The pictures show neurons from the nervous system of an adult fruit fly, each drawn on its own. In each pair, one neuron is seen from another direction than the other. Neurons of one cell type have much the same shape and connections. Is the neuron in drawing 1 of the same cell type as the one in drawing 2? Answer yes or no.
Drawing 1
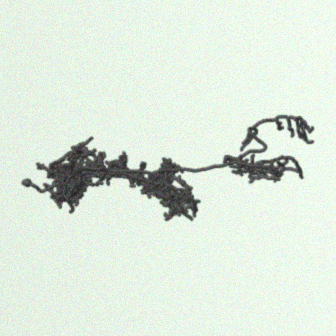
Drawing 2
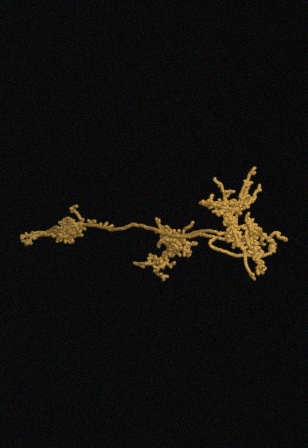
no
